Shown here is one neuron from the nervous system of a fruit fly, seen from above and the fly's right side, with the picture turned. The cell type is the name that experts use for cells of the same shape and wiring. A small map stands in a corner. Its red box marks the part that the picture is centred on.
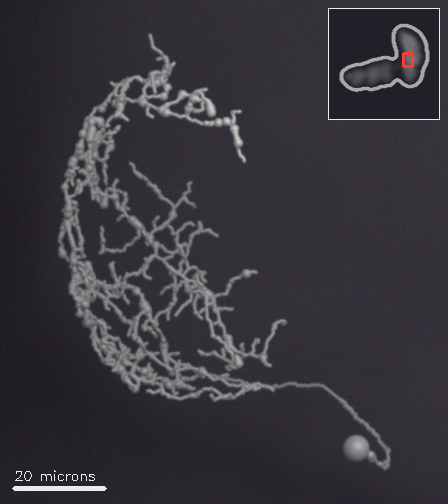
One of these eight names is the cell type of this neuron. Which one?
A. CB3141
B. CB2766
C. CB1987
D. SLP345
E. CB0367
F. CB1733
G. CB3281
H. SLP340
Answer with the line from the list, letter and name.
E. CB0367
